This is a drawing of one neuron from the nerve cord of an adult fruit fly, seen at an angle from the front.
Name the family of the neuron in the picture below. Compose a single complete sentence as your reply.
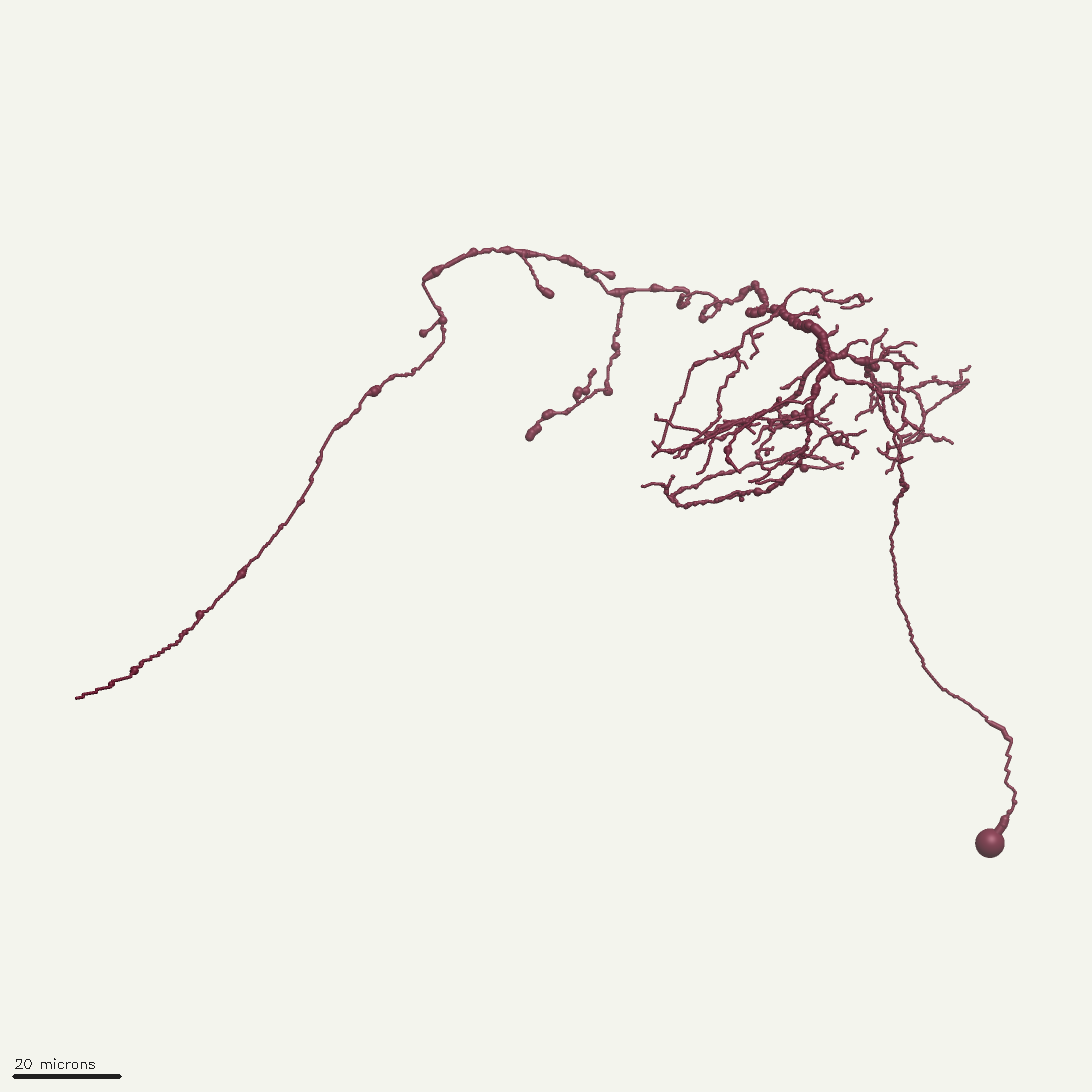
Family membership for the neuron is hemilineage 06A.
